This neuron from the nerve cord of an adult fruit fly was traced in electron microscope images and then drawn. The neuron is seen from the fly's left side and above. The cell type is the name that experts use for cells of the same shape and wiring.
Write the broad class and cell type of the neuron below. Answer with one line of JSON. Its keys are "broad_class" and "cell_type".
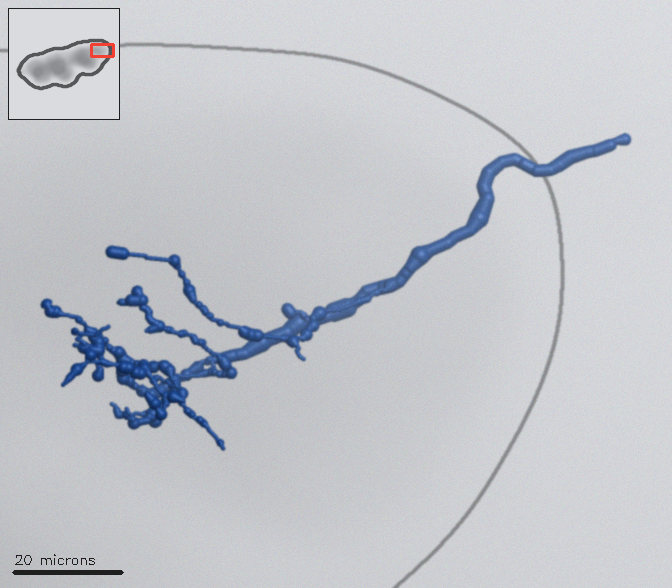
{"broad_class": "nerve-cord intrinsic neuron", "cell_type": "INXXX440"}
